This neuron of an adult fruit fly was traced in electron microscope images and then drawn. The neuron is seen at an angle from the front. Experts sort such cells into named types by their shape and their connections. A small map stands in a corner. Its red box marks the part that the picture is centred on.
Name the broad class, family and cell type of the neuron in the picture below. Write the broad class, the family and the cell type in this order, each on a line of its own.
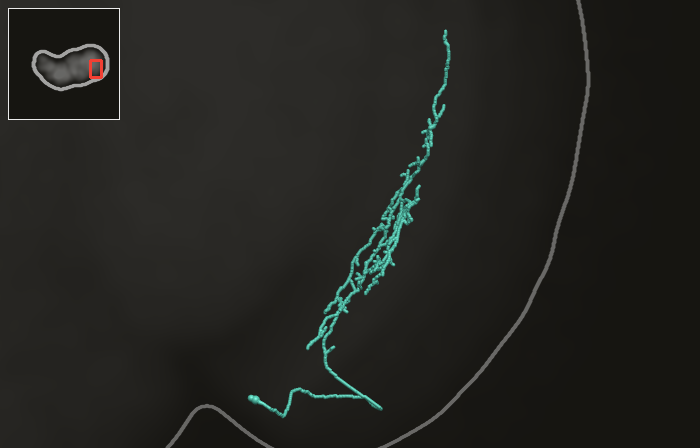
optic-lobe intrinsic neuron
Cm
Cm13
